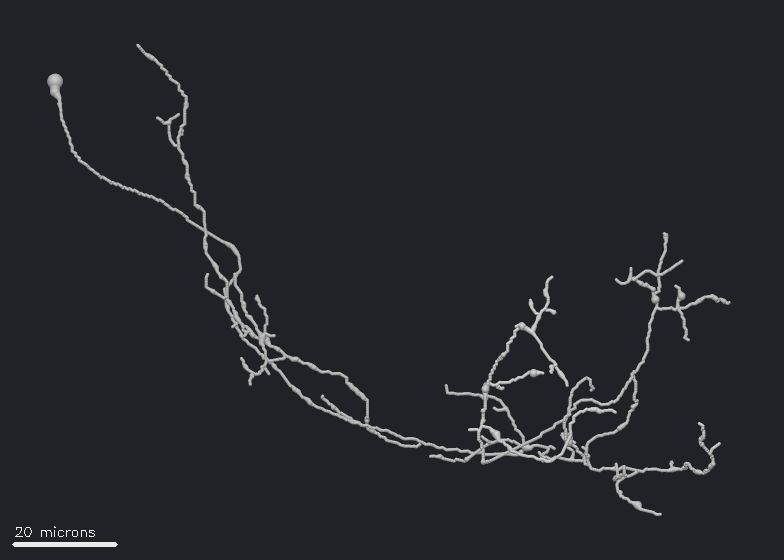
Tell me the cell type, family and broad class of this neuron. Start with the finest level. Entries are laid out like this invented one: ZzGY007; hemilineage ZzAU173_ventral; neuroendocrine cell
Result: IN09B055; hemilineage 09B; nerve-cord intrinsic neuron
